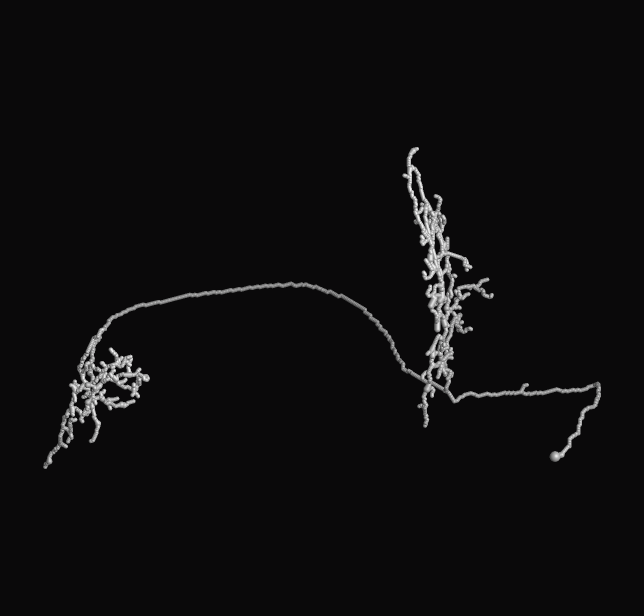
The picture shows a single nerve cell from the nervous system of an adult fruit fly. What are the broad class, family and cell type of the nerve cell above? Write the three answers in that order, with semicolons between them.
optic-lobe intrinsic neuron; Tm; Tm32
